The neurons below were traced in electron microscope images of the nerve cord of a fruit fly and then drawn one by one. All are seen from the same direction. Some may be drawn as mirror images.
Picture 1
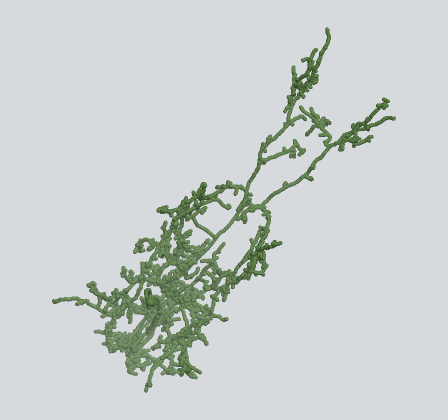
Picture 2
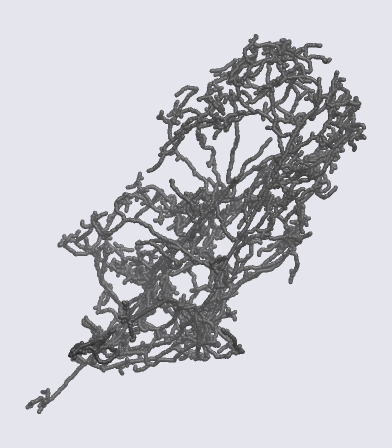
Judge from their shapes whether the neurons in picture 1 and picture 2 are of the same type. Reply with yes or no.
no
